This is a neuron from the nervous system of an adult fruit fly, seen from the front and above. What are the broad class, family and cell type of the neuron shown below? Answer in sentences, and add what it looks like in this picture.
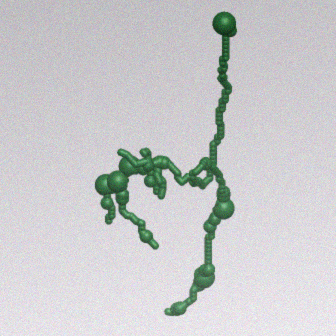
Its broad class is optic-lobe intrinsic neuron. The family is T. Its cell type is T5c. There are a dozen or fewer branch ends. In this view it is taller than it is wide.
